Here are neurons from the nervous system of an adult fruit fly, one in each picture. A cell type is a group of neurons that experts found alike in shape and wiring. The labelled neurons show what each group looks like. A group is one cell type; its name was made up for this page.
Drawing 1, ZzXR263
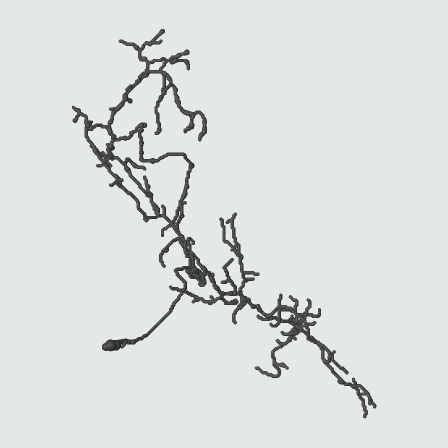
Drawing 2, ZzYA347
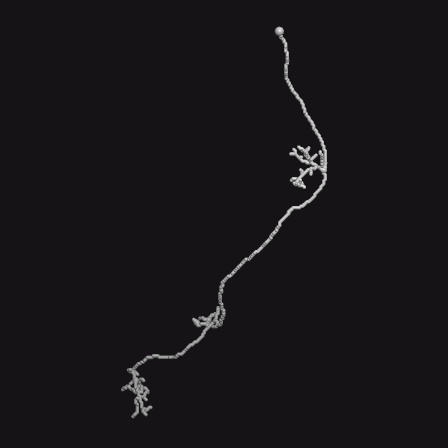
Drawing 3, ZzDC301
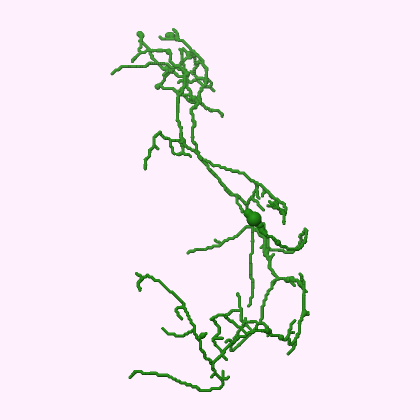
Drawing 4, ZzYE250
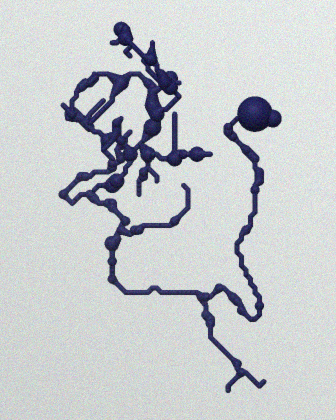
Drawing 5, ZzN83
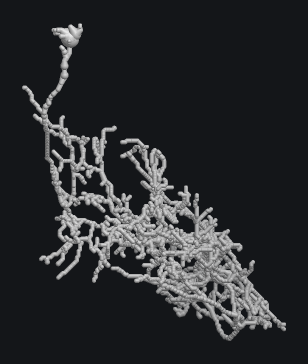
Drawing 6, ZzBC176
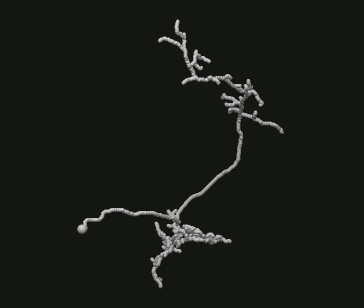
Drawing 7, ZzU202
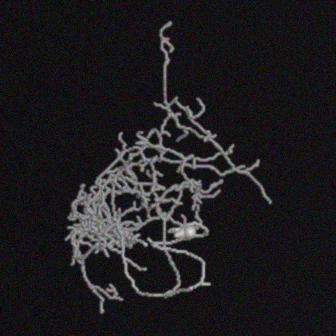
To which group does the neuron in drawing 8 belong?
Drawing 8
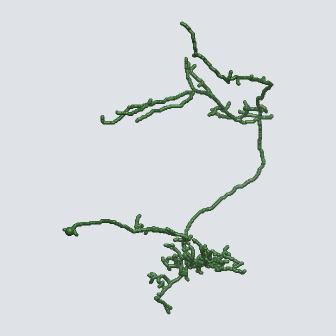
ZzBC176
